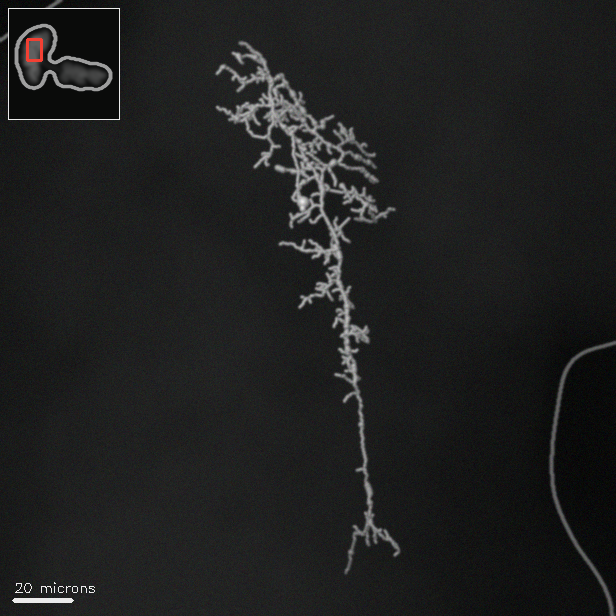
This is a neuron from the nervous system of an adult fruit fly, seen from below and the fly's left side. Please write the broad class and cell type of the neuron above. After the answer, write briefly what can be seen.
This is a central-brain intrinsic neuron. Its cell type is AVLP611. It lies in the brain. From top to bottom in the picture it spans about 190 microns. Dozens of branch ends can be seen.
